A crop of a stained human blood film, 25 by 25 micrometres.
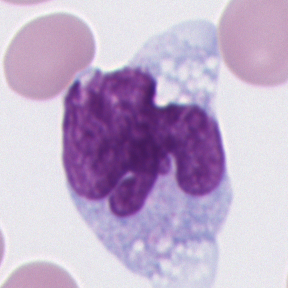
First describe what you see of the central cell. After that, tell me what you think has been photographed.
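Outline irregular, not round. Cytoplasm abundant, pale grey-blue, with many small clear vacuoles scattered through it. No coarse granules in the cytoplasm. Cell: monocyte.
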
